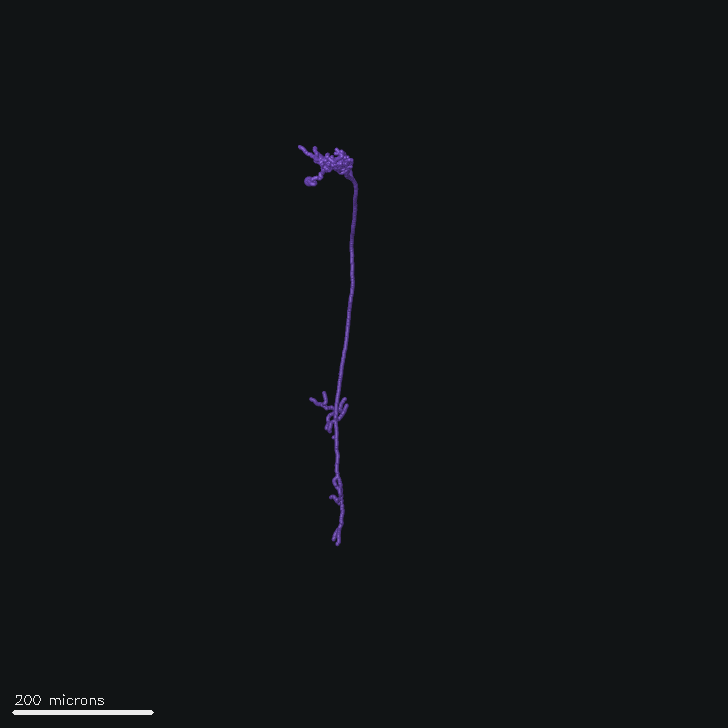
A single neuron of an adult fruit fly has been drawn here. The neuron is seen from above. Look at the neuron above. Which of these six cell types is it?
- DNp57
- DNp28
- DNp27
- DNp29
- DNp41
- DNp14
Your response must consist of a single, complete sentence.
This neuron is a cell of type DNp41.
